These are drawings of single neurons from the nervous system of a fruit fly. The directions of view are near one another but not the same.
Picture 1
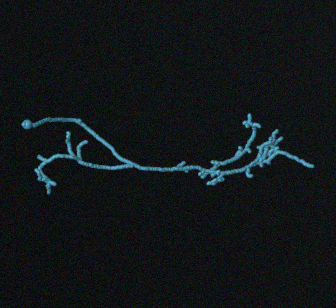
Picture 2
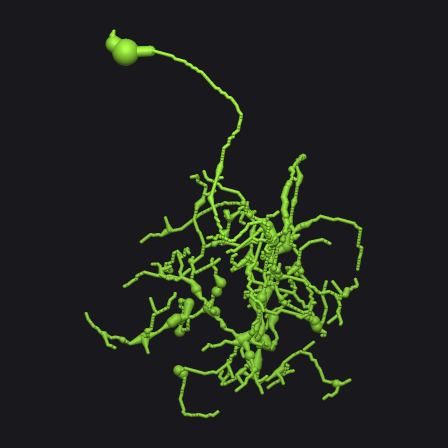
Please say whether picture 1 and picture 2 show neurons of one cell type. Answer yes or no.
no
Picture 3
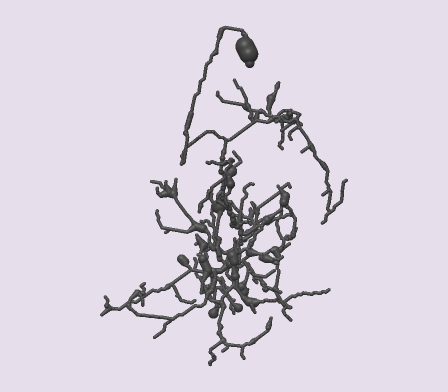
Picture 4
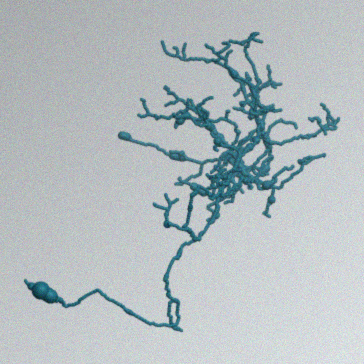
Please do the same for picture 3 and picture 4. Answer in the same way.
yes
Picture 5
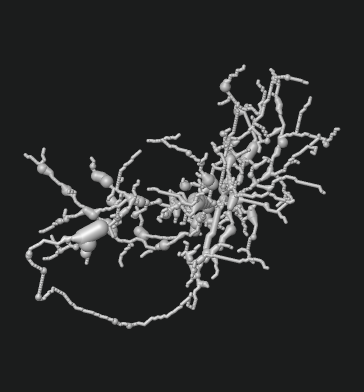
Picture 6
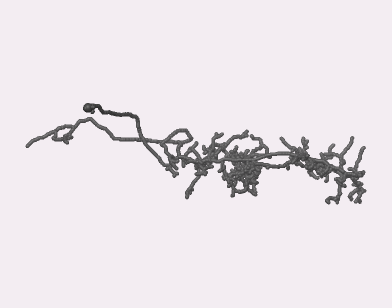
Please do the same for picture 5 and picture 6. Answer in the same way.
no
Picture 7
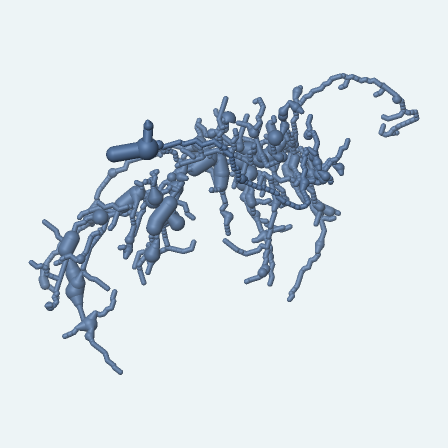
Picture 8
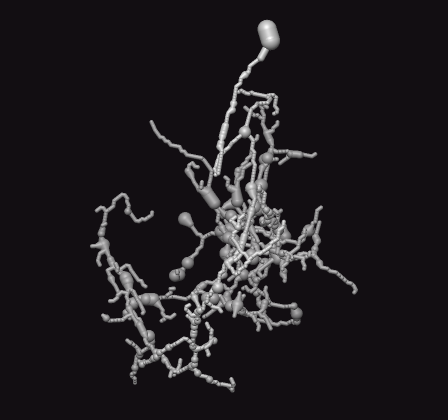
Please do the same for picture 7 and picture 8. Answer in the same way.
yes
